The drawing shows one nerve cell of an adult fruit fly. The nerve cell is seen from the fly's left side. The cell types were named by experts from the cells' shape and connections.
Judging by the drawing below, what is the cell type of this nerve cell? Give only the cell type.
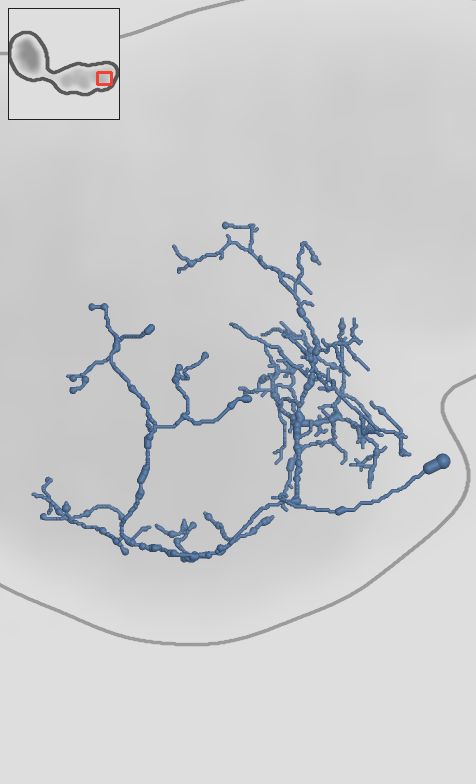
IN01B027_a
